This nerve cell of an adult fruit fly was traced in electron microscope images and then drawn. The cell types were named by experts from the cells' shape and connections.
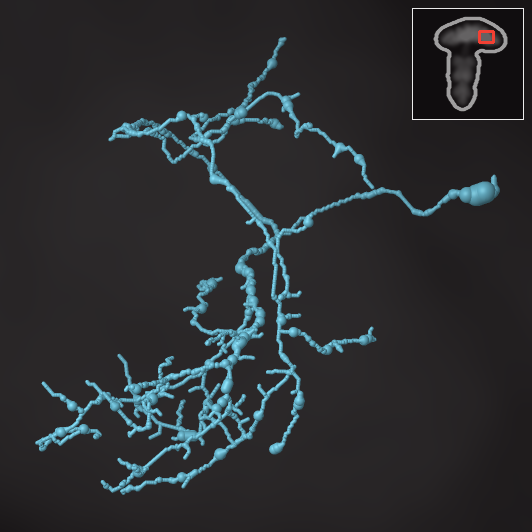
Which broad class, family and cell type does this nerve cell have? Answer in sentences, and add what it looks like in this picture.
It is a central-brain intrinsic neuron. Its family is hemilineage SLPal2. The cell type is CB1604. The picture shows dozens of branch ends. As drawn here it is about as wide as it is tall.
